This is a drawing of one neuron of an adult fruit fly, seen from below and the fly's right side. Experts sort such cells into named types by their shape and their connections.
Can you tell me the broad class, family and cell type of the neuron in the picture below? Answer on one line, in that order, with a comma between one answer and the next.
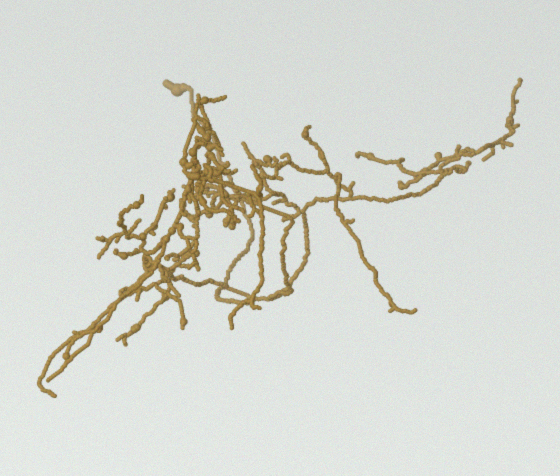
central-brain intrinsic neuron, hemilineage DM1_antero_ventral, PS118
